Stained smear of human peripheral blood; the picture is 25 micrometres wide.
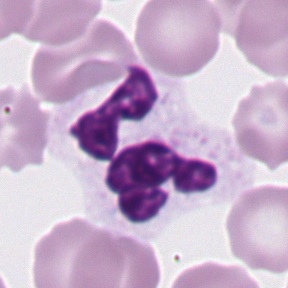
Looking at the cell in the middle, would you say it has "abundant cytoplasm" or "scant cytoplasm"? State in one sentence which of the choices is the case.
What surrounds the nucleus is plentiful cytoplasm.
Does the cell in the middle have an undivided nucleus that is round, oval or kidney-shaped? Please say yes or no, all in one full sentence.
No, into separate lobes the nucleus of the cell is divided.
